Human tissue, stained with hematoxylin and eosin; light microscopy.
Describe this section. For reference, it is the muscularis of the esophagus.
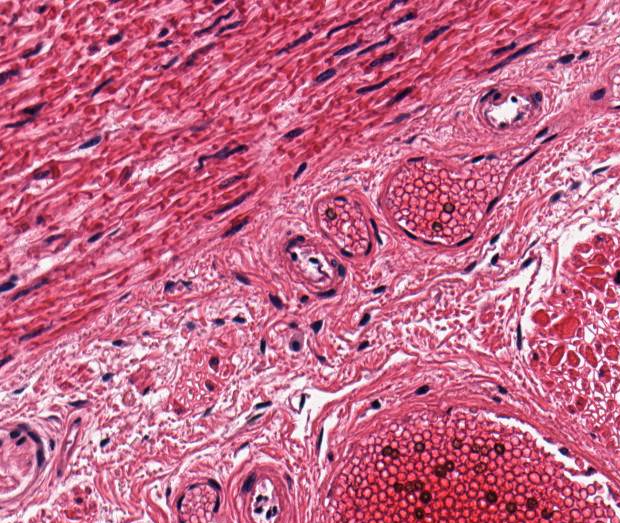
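In the upper-left band, dark, slender, elongated nuclei lie parallel to the fibres. Several small thick-walled, narrow-lumened vessels are scattered through the connective tissue below the muscle band. Between muscle band and bundles, connective tissue is loose: wavy pale pink fibres, sparse nuclei. No epithelium present.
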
